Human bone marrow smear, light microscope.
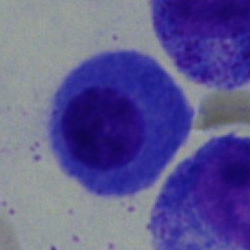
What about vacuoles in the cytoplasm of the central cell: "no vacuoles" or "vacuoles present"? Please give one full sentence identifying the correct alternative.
Vacuoles are absent from the cytoplasm of this cell.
